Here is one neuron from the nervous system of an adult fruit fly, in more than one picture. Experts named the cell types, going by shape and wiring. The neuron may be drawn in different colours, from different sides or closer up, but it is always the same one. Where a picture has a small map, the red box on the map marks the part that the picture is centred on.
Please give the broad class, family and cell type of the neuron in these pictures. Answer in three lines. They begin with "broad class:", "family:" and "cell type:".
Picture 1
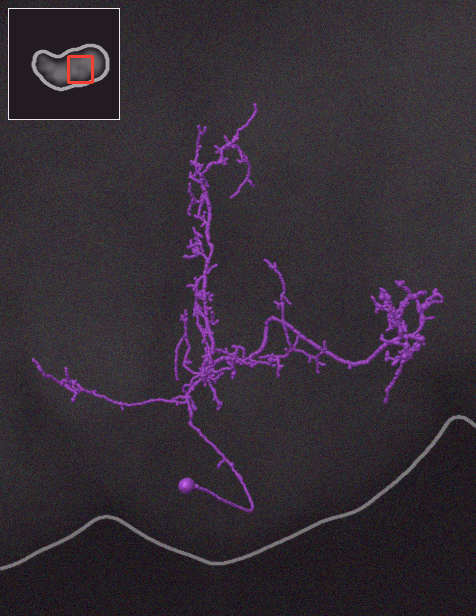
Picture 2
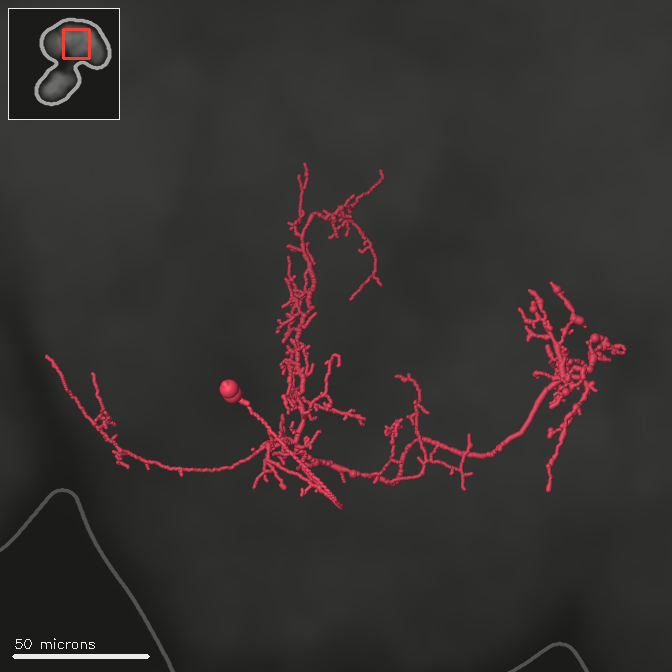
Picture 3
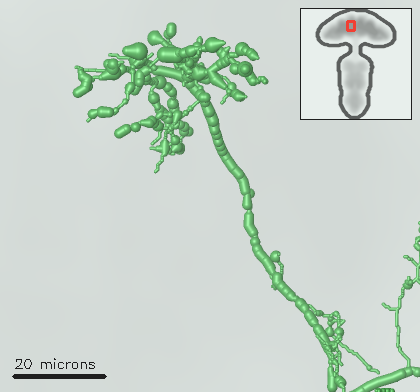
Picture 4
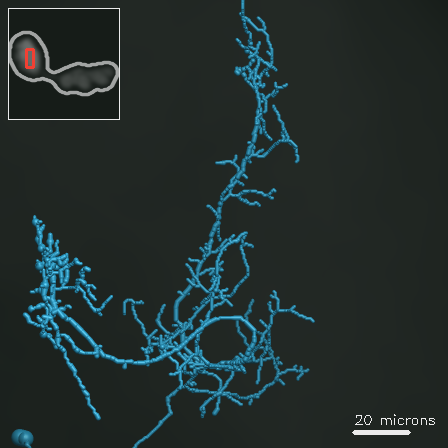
broad class: central-brain intrinsic neuron
family: hemilineage MD3
cell type: SAD105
